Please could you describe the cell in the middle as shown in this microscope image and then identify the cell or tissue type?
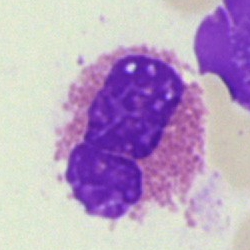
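Quick look at this one: the outline's roughly round, but the edge is fuzzy and granular. Chromatin is dark purple and condensed. The granules are coarse and round, fairly even in size. There's more cytoplasm on the right side of the nucleus than on the left. It's an eosinophil.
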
